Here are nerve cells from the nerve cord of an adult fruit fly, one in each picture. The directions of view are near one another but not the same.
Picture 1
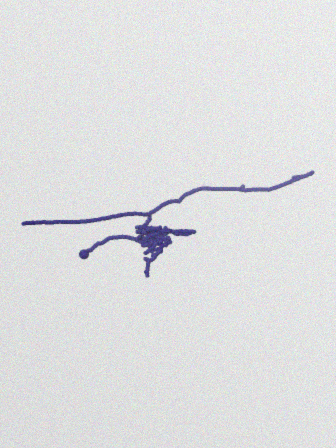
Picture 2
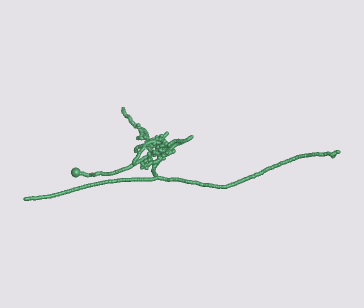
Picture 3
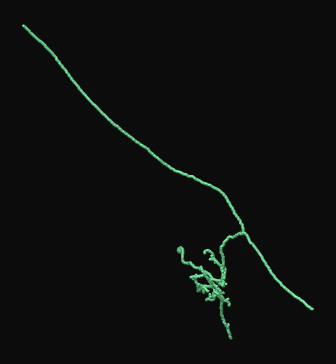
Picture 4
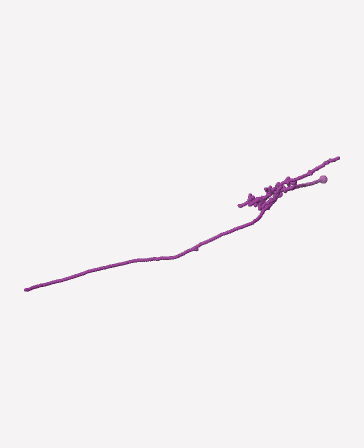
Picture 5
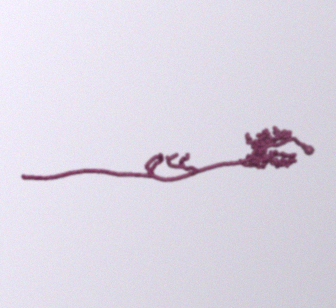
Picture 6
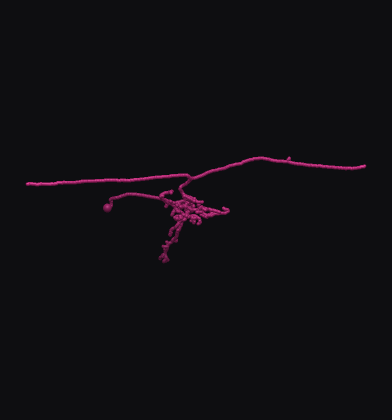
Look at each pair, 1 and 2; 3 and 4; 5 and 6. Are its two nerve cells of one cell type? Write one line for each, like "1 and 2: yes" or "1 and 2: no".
1 and 2: yes
3 and 4: no
5 and 6: no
